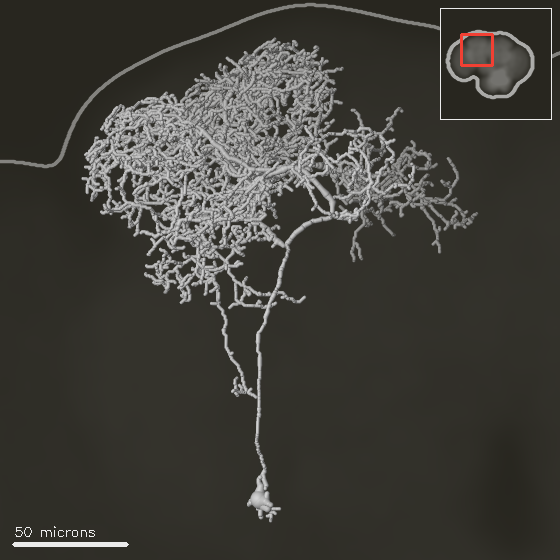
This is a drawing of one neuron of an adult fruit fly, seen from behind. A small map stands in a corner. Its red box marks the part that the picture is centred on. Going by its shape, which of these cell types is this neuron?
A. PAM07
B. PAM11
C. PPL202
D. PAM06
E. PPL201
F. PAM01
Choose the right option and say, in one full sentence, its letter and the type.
For cell type, option E, PPL201, applies to the neuron.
